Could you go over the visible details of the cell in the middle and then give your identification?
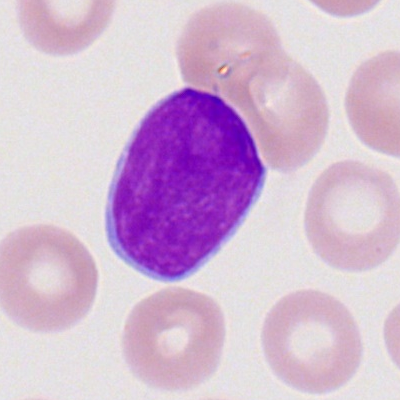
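Nucleus fills almost the entire cell; very little cytoplasm left. Thin pale blue cytoplasmic rim, mostly along left and lower left edge. Chromatin deep purple, fine, fairly even in texture. No granules visible in cytoplasm. Myeloblast.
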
